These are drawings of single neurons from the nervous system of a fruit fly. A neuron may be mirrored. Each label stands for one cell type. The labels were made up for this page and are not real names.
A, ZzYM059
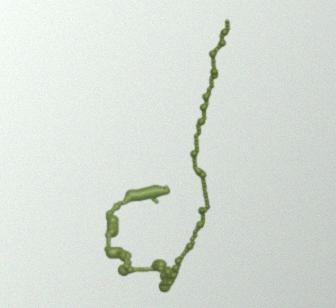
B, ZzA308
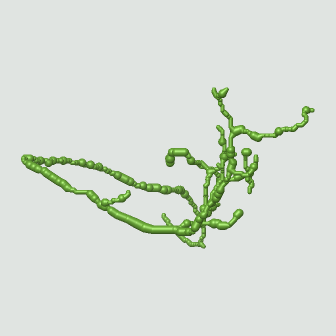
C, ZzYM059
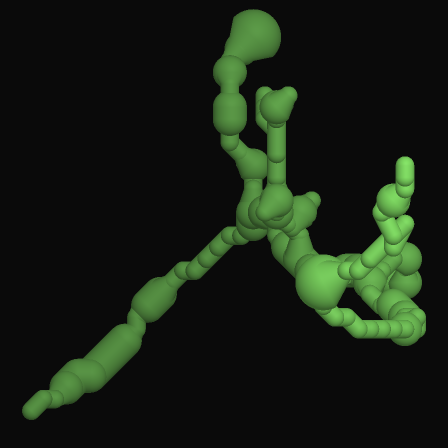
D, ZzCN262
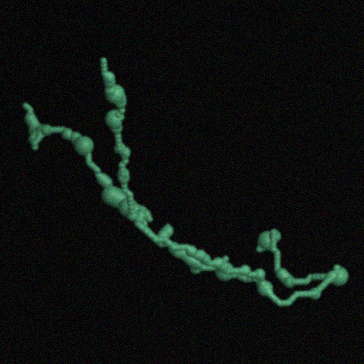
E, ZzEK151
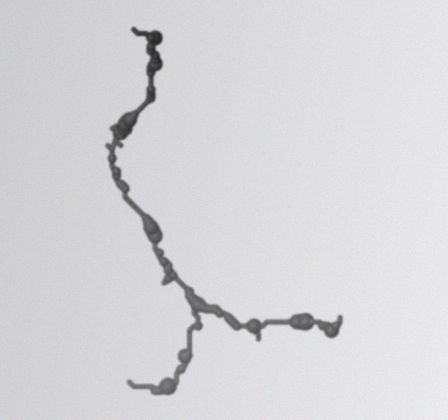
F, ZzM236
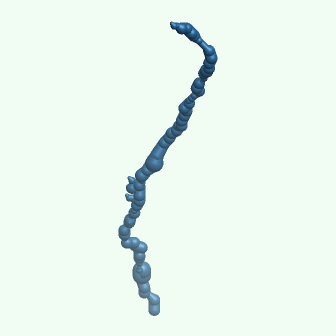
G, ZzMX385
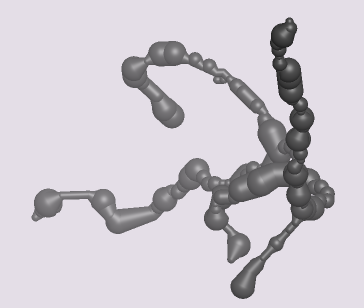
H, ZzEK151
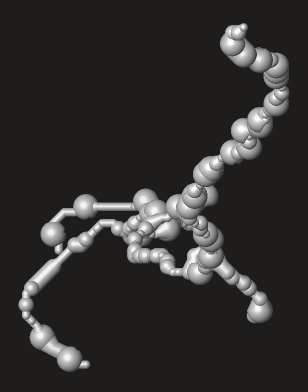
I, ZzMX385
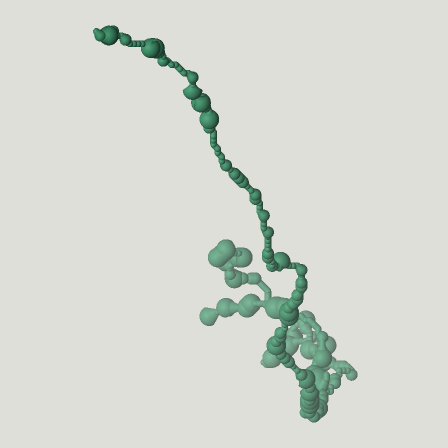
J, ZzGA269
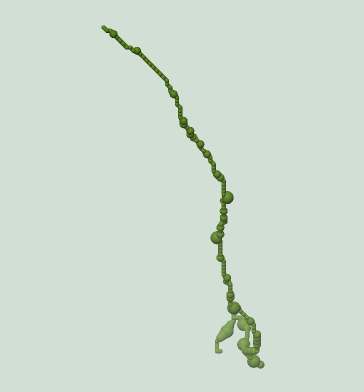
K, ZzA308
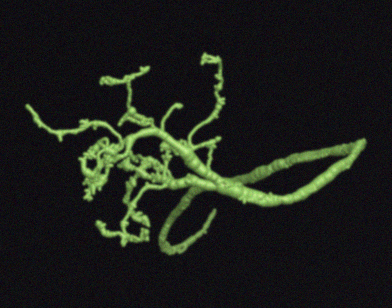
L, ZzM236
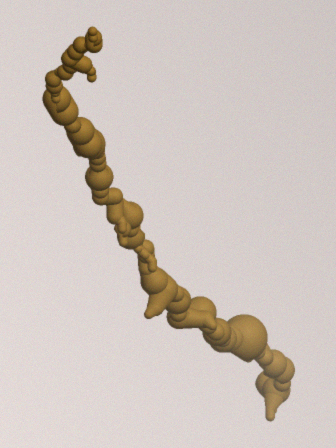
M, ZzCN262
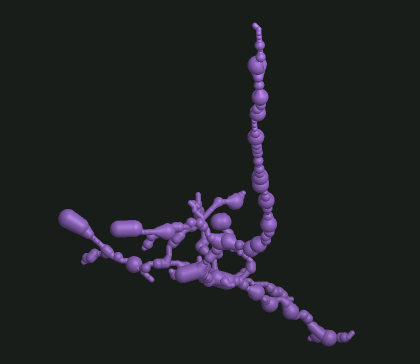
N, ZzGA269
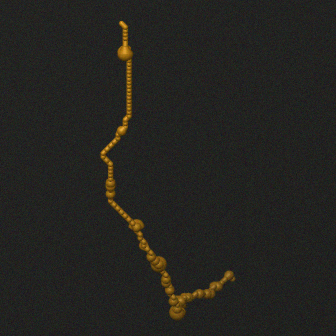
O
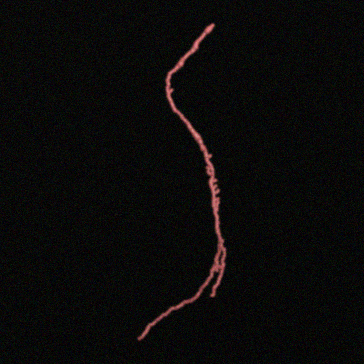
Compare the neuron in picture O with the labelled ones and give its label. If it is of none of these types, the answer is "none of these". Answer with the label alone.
ZzM236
